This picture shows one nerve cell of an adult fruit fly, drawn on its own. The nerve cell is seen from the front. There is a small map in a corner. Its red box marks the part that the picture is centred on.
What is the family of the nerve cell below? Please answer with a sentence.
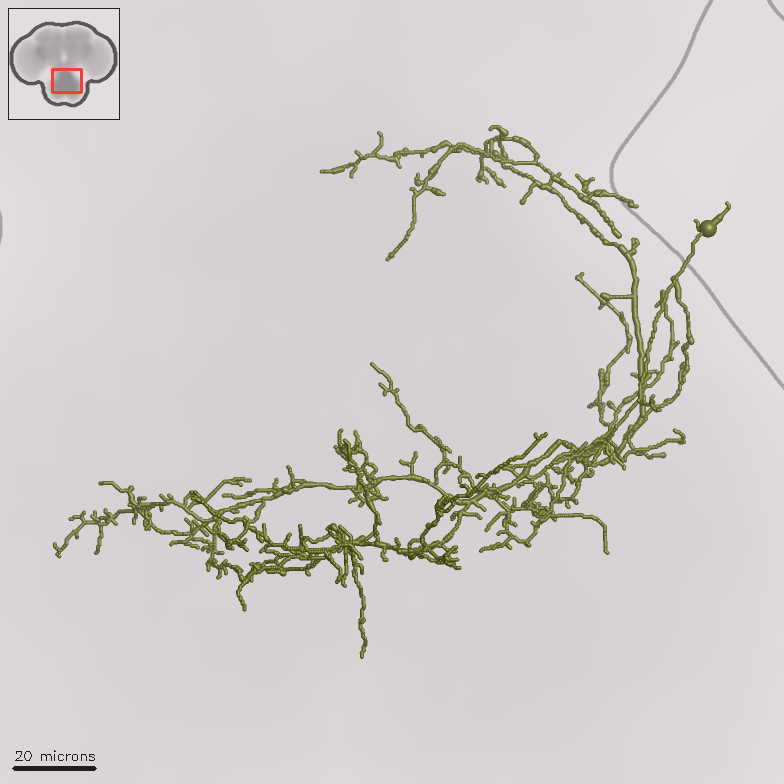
The family is hemilineage 11A.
